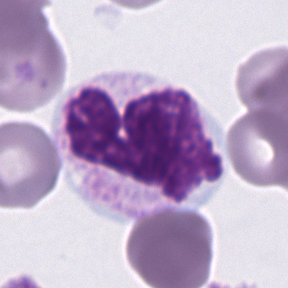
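Segmented neutrophil, the nucleated cell at the centre of a stained peripheral blood smear. Its outline is round and smooth. A deep notch in the upper edge of the nucleus divides it into two broad lobes. The pale cytoplasm has a faint bluish-grey tint and is sprinkled with fine lilac-pink granules.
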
